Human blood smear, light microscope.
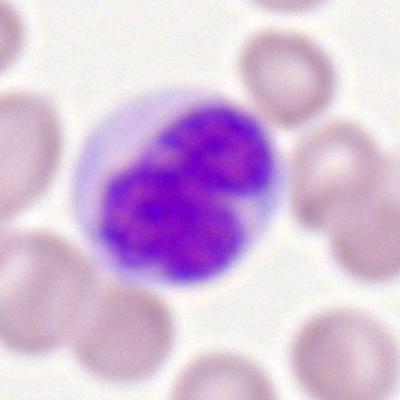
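Monocyte in a stained human blood smear under the light microscope: round, smooth outline, with the nucleus split into two lobes by a pale cleft. The nucleus fills most of the cell, and there are no distinct granules in the cytoplasm.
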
